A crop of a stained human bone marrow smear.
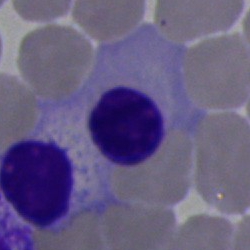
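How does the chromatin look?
Dense and dark purple throughout the nucleus.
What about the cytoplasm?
Abundant and pale grey-blue, extending farther above the nucleus than below it.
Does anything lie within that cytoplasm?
Yes, small dark blue dots to the left of the nucleus.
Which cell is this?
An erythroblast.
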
